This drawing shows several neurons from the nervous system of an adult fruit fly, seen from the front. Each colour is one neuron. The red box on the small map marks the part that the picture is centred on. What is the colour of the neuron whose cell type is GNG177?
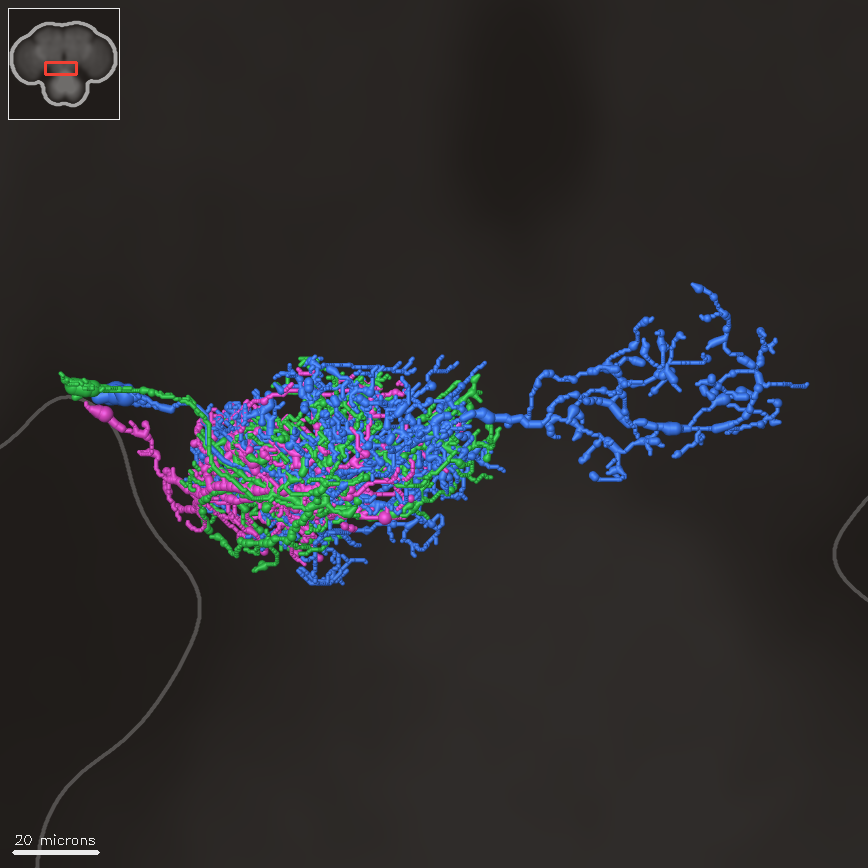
magenta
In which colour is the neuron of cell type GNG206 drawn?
green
